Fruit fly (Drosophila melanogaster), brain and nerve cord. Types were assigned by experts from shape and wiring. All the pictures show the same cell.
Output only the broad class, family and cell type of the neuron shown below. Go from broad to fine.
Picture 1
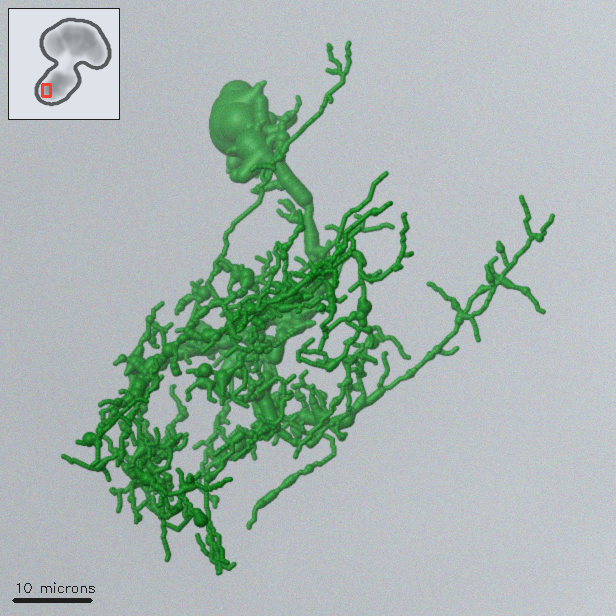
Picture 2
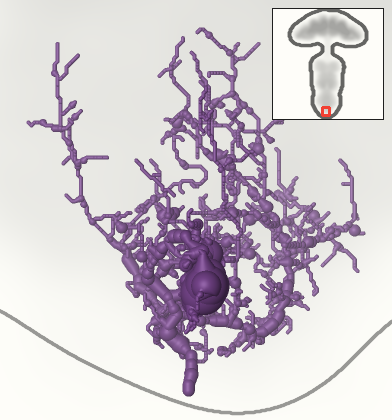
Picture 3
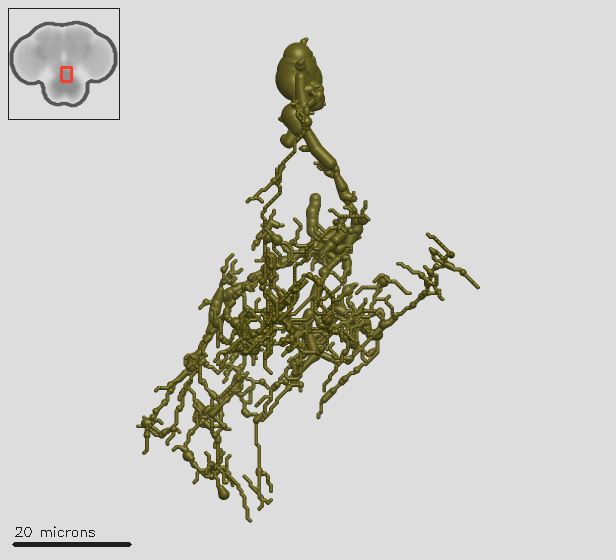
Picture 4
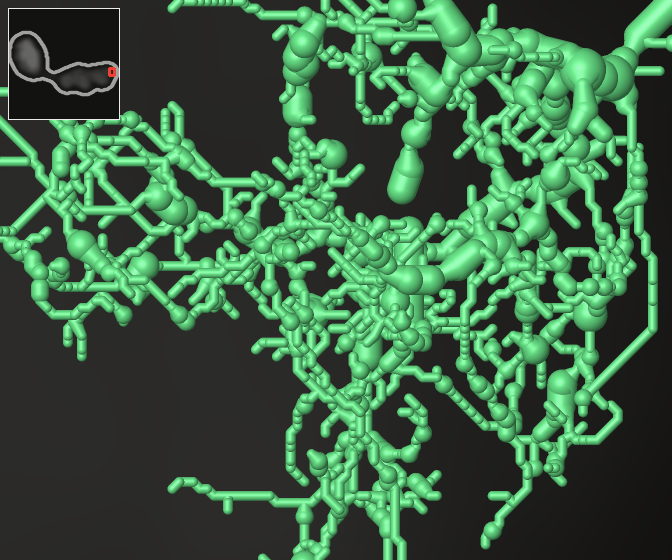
motor neuron of the nerve cord; MNad; MNad49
